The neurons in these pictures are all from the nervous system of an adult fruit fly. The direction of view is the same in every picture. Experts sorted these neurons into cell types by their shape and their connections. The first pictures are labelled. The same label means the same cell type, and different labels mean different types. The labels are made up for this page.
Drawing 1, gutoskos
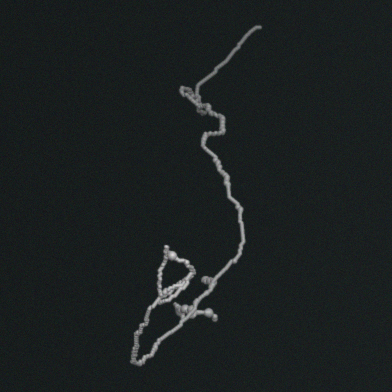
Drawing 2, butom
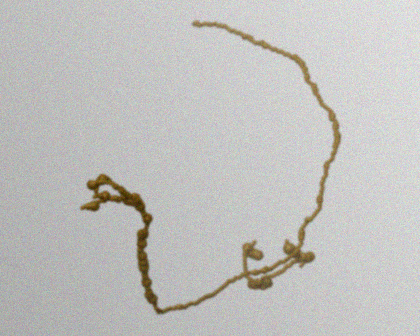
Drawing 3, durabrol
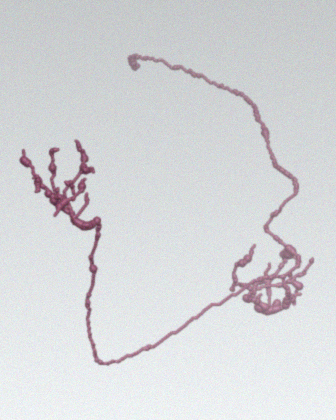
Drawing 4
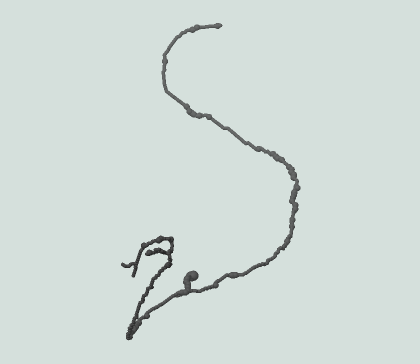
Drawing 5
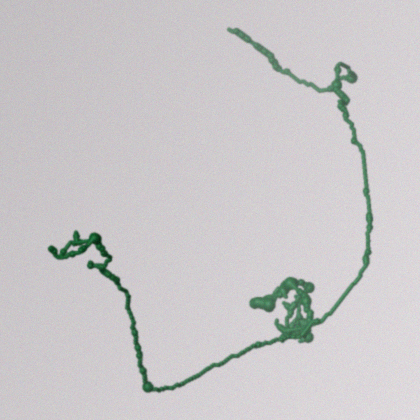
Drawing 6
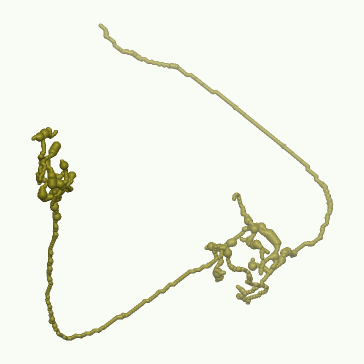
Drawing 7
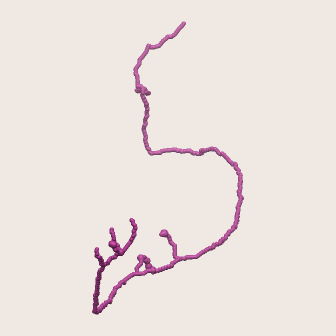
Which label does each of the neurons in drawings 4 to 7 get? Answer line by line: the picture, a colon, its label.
4: gutoskos
5: butom
6: durabrol
7: gutoskos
